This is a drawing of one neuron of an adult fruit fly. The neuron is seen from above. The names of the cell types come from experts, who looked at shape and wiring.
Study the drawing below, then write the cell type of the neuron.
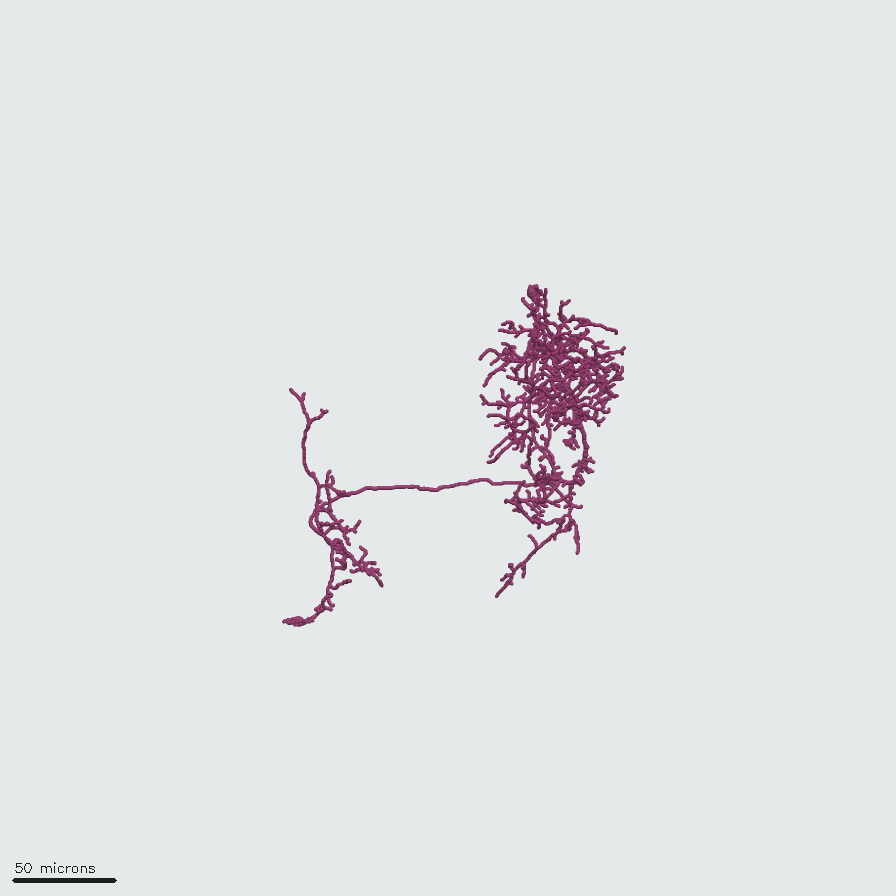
LAL083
